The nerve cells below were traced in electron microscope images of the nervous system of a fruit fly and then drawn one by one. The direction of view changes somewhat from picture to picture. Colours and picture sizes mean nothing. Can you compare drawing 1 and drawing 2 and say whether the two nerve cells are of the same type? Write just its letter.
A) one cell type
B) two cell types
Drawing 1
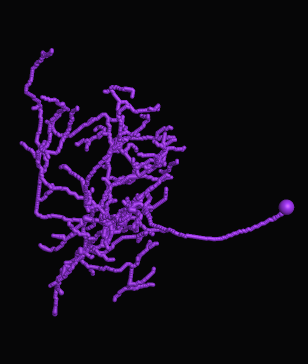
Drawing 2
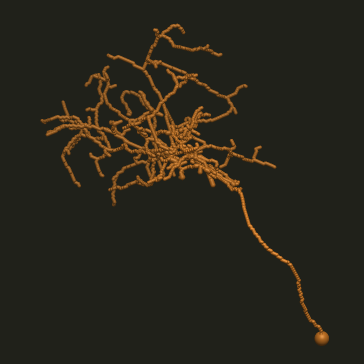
A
